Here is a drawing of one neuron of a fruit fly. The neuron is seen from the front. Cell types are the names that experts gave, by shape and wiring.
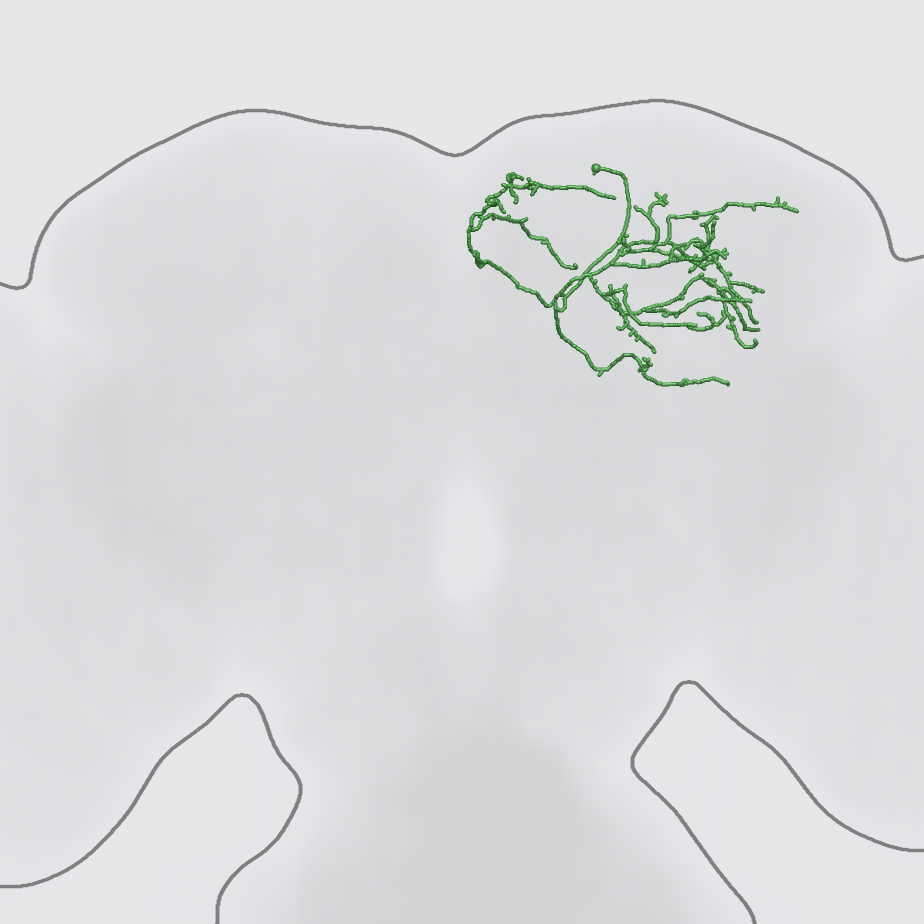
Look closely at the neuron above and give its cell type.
LHPD5e1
